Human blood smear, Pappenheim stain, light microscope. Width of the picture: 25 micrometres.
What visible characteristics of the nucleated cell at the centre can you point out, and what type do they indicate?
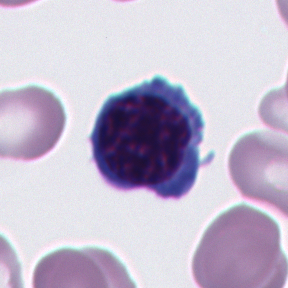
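The cell measures about 10 micrometres across. Its nucleus lies toward the left, so the widest rim of cytoplasm is on the right. The chromatin is dark purple and coarsely clumped. The cytoplasm forms only a scant blue rim. A small pointed projection sticks out from the right edge of the cell. This cell is a normoblast.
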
